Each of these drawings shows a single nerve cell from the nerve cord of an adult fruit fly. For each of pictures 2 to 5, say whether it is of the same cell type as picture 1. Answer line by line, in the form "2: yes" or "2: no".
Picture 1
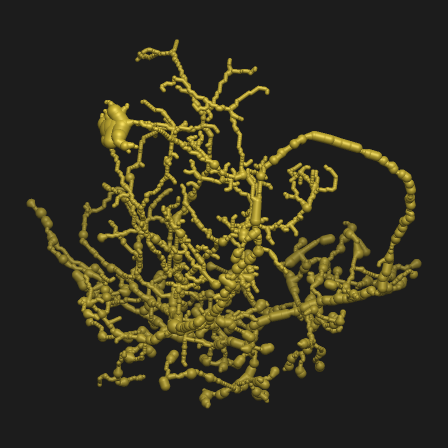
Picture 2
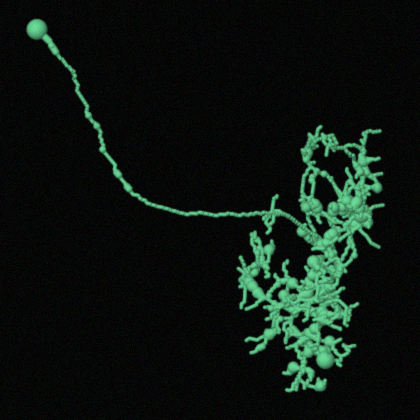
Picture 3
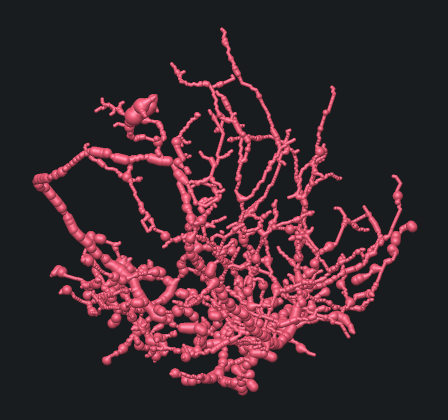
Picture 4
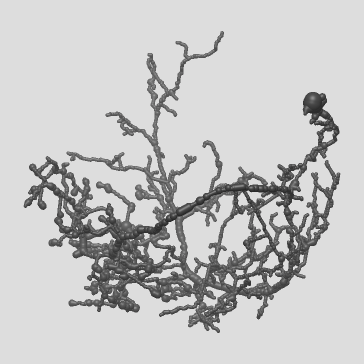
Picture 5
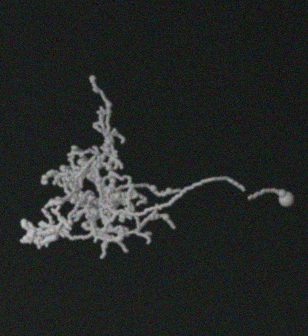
2: no
3: yes
4: yes
5: no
